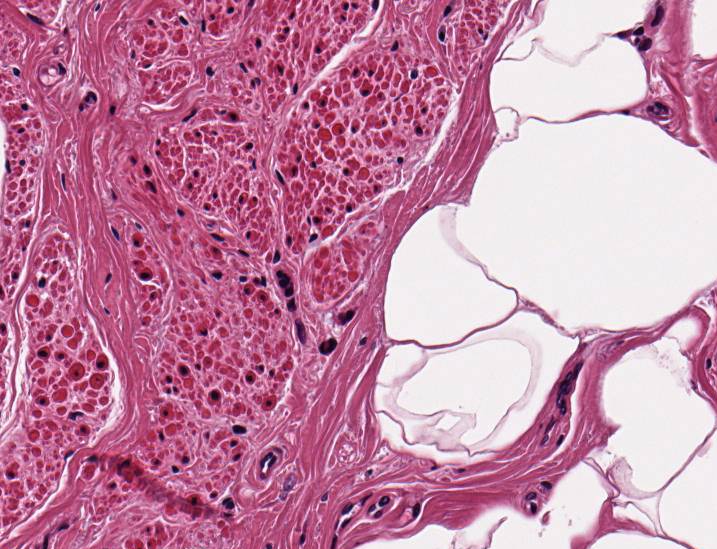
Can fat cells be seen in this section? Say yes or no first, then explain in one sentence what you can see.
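Yes. The fat on the right is made of large adipocytes, each with a single empty space and a thin rim.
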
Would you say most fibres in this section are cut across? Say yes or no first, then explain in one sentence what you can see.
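Yes. Within the bundles the fibres are cut across, appearing as closely packed small round-to-polygonal pink profiles.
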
